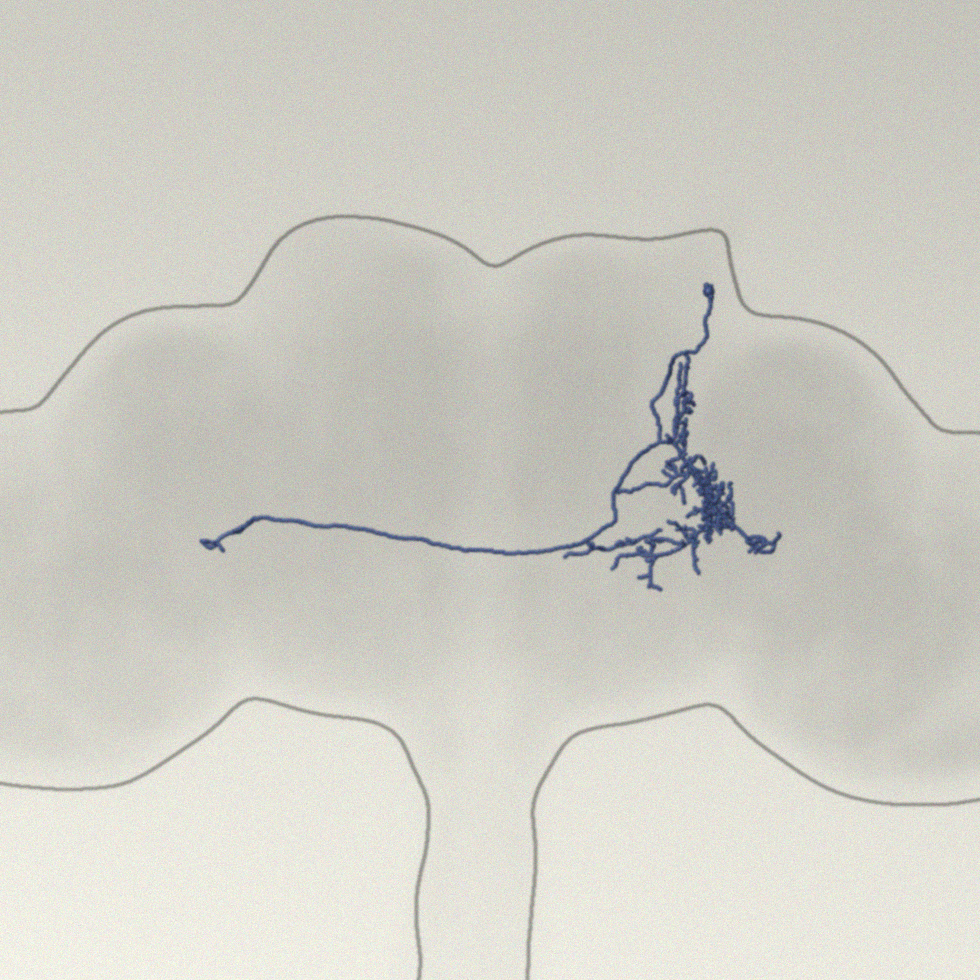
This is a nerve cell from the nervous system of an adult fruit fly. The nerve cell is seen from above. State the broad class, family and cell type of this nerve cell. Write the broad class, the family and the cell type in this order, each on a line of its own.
central-brain intrinsic neuron
hemilineage ALl1_ventral
CB1702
